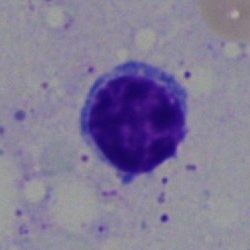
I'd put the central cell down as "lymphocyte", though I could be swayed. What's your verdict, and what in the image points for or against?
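Let's go through it feature by feature, beginning with the outline, which is round. The cytoplasm forms only a thin rim around the nucleus, and that goes with lymphocyte.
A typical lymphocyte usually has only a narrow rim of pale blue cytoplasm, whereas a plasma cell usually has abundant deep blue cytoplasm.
So the thin rim here also speaks against plasma cell. The cytoplasm is blue, a colour that by itself could belong to either cell. No granules show in the cytoplasm, which fits lymphocyte.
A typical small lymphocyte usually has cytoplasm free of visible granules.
You can also see a small blue bulge of cytoplasm sticking out at the lower edge of the cell. Weighing all of this, lymphocyte is the right name for this cell.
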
